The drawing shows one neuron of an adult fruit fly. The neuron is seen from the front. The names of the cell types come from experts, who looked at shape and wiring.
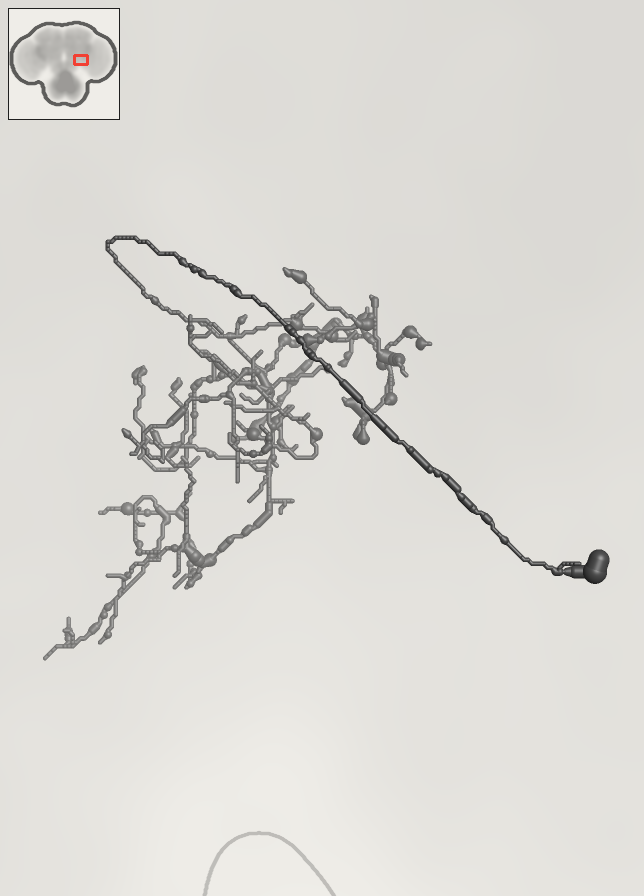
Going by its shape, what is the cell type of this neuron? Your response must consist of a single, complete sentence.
The cell type given to this neuron is WED030_a.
